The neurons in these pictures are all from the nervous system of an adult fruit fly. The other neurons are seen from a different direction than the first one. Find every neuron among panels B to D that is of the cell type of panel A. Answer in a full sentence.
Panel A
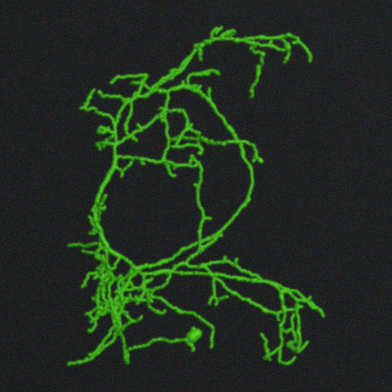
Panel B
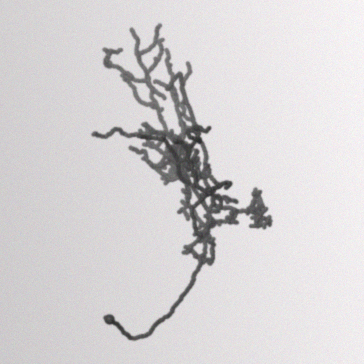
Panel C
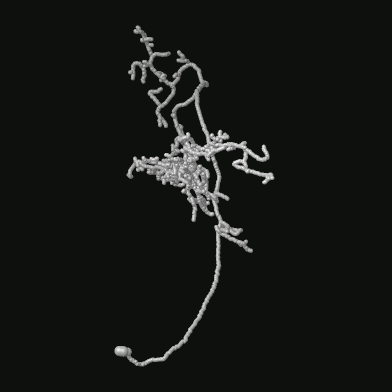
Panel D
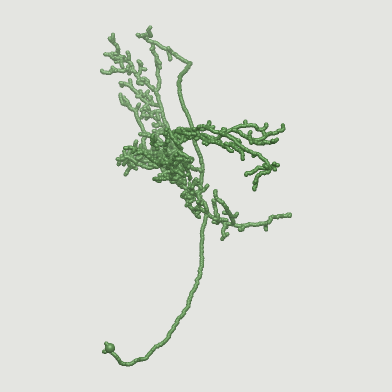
Panel B is of the same cell type.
